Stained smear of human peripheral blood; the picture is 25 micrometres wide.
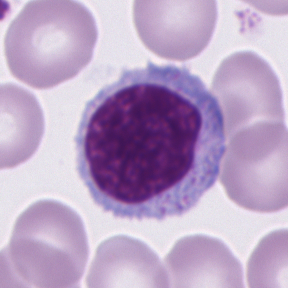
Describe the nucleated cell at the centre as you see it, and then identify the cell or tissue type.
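Roughly round, I'd say, with a ragged, fuzzy edge, about 14 micrometres across. Its nucleus is one rounded mass, no lobes, no deep notch, about 11 by 10 micrometres, filling about 60% of the cell's area. It sits off-centre to the left, leaving a wider rim of cytoplasm on the right. Chromatin looks dark purple and coarsely clumped, paler patches between clumps. This is a large granular lymphocyte.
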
